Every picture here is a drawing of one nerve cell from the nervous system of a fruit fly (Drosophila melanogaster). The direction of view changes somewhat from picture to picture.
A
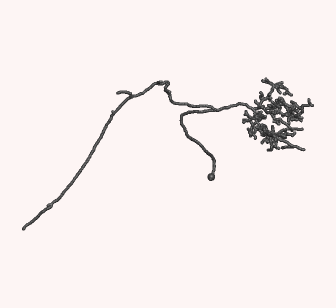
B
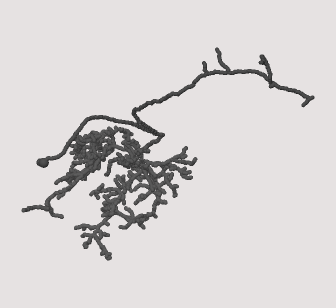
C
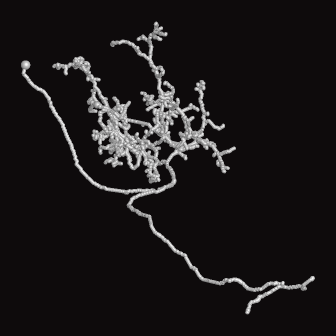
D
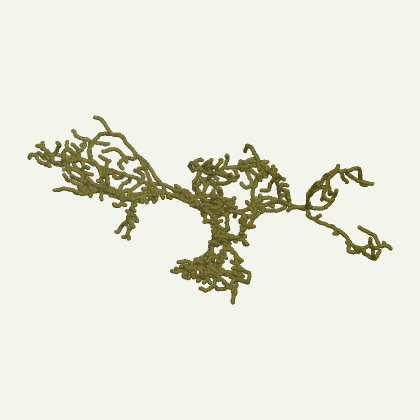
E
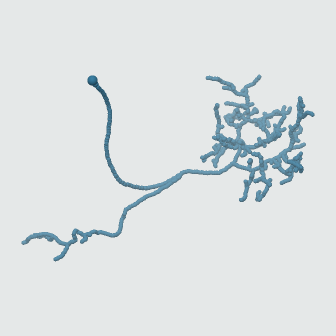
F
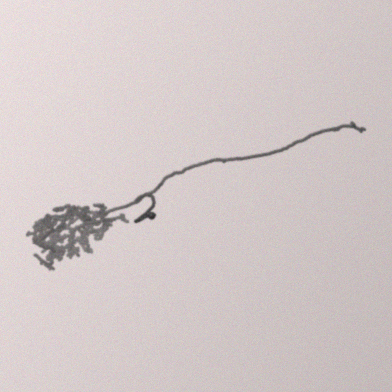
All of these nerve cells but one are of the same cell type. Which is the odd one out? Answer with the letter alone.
D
